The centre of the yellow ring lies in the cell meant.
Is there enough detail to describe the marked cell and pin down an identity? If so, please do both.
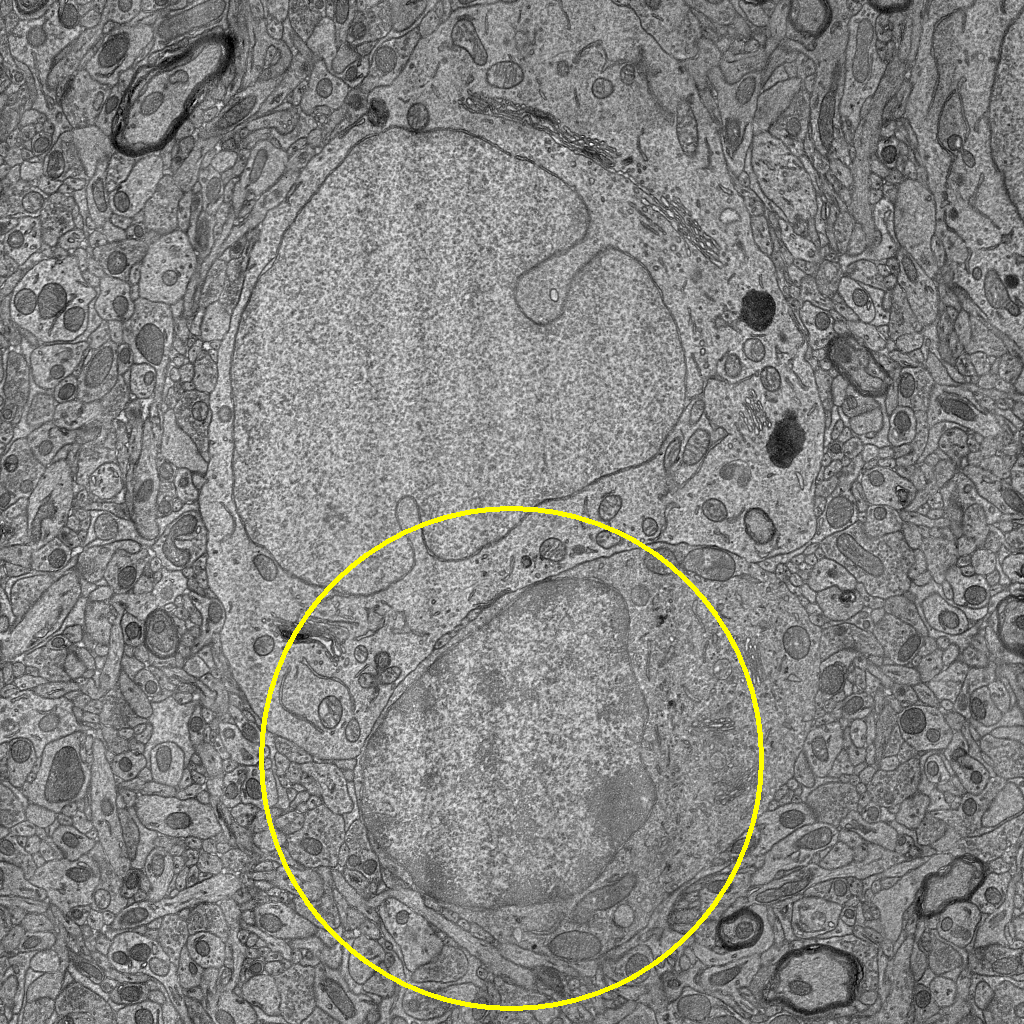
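You can see the whole nucleus here, roughly oval in outline. No deep folds or infoldings in the envelope. The chromatin sits in several darker patches against a paler nucleoplasm, and there's no distinct nucleolus to pick out. That's an oligodendrocyte.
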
